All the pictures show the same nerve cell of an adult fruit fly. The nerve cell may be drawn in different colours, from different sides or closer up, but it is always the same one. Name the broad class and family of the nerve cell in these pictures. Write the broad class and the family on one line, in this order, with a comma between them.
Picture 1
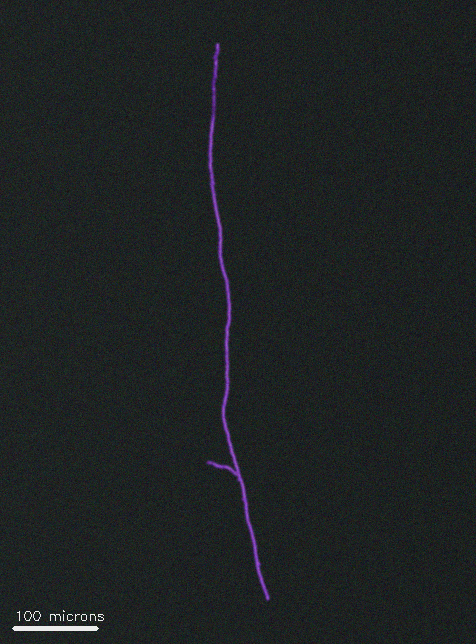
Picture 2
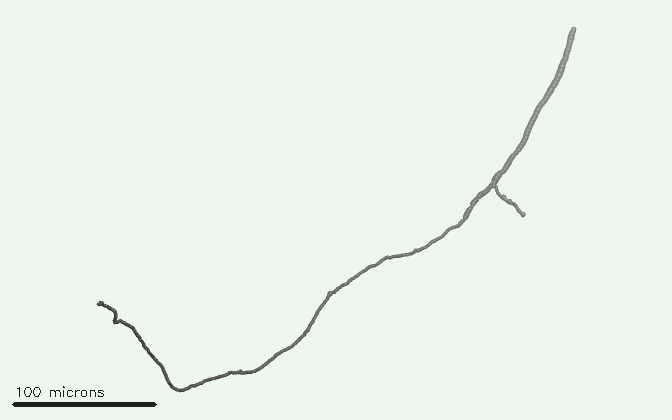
sensory neuron ascending to the brain, class mechanosensory proprioceptive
